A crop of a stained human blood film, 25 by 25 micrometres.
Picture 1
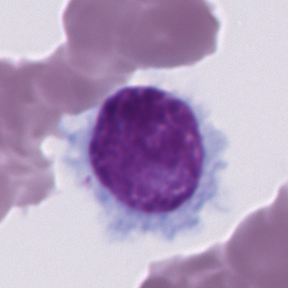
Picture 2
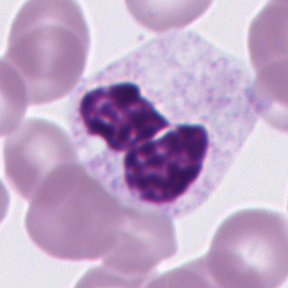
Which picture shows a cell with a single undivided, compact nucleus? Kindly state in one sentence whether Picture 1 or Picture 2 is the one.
Picture 1 shows a cell whose nucleus is a single compact round, oval or kidney-shaped mass.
